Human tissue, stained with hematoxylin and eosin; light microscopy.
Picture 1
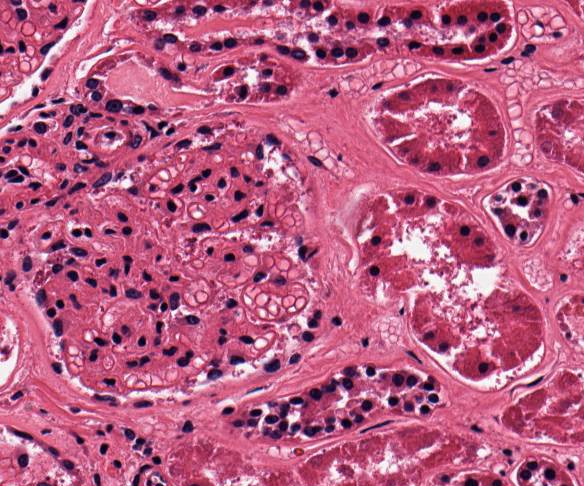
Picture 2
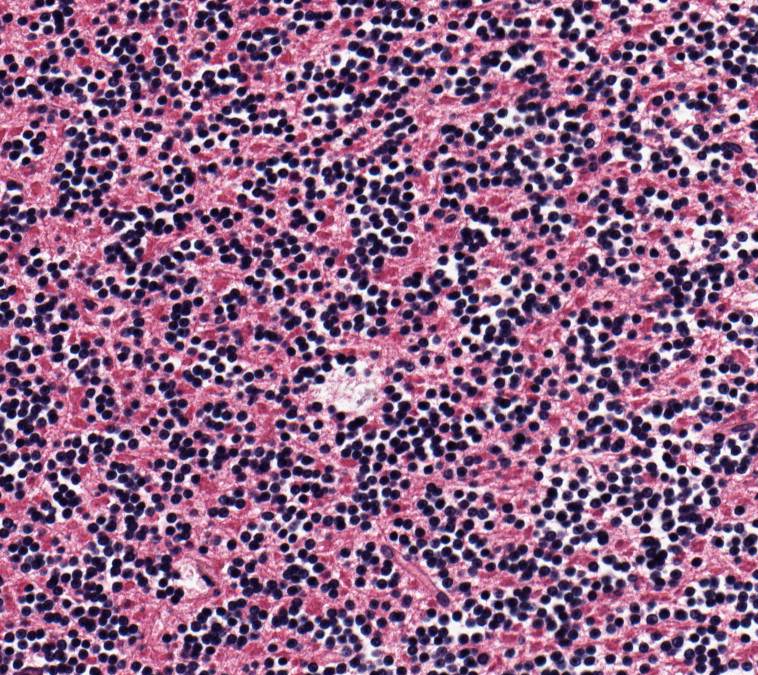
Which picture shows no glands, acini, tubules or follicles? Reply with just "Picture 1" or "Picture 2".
Picture 2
